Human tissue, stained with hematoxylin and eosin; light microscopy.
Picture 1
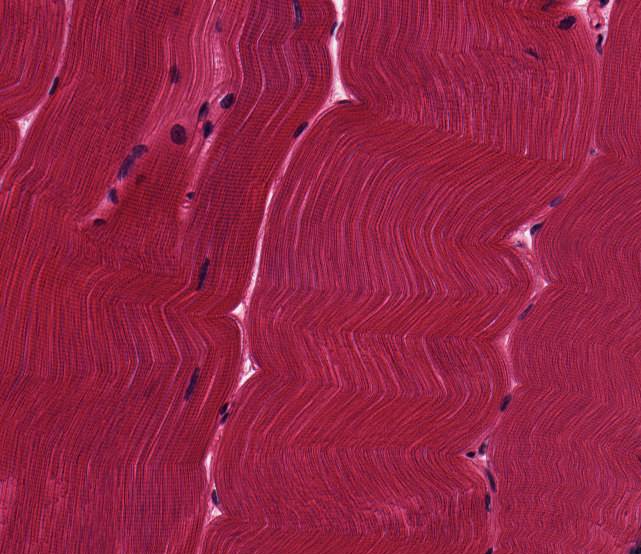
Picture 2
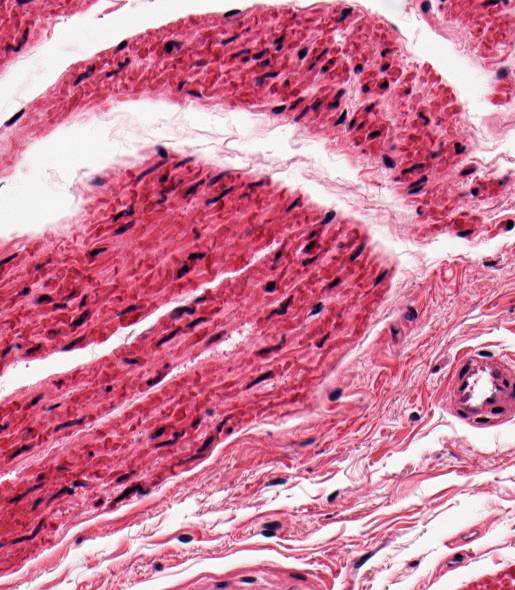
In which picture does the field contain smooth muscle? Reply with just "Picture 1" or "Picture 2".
Picture 2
